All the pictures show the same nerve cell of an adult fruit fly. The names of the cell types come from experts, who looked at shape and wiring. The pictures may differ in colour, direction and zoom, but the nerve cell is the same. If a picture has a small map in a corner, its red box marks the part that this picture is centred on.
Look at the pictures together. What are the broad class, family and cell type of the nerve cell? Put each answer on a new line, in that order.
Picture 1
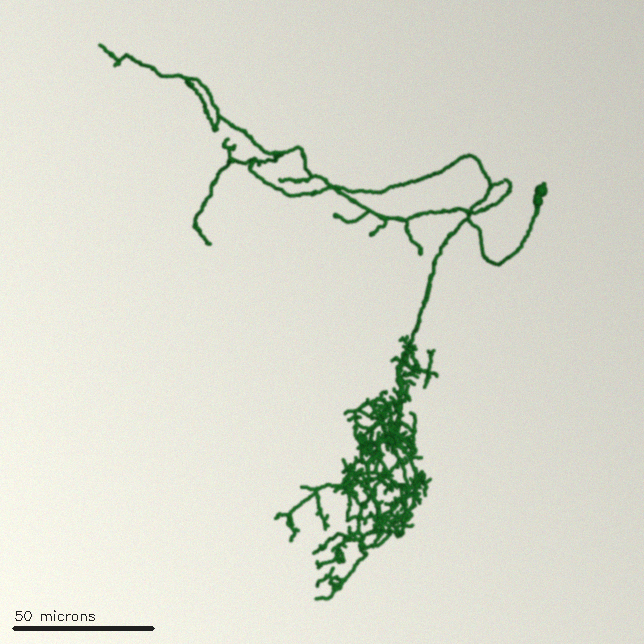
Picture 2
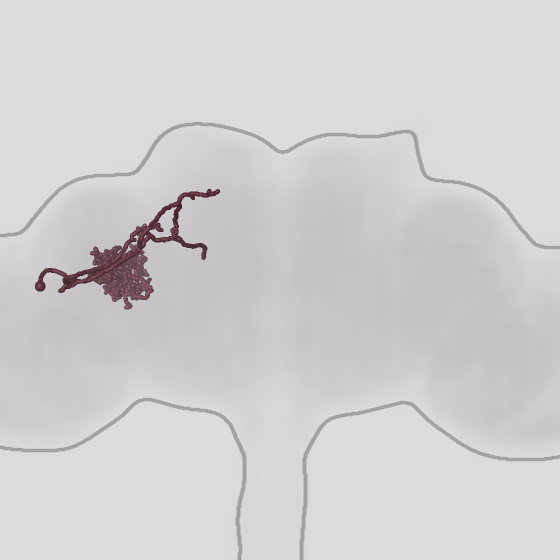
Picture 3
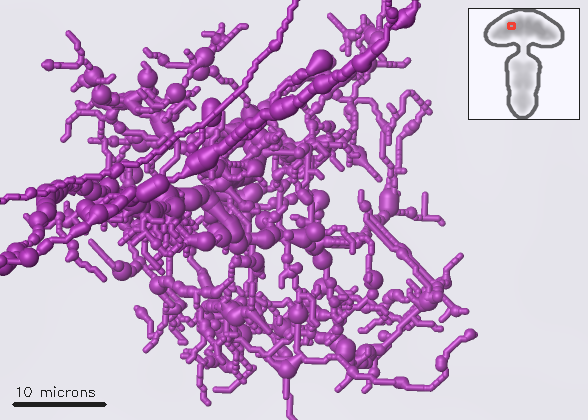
central-brain intrinsic neuron
hemilineage LHl1
AVLP761m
